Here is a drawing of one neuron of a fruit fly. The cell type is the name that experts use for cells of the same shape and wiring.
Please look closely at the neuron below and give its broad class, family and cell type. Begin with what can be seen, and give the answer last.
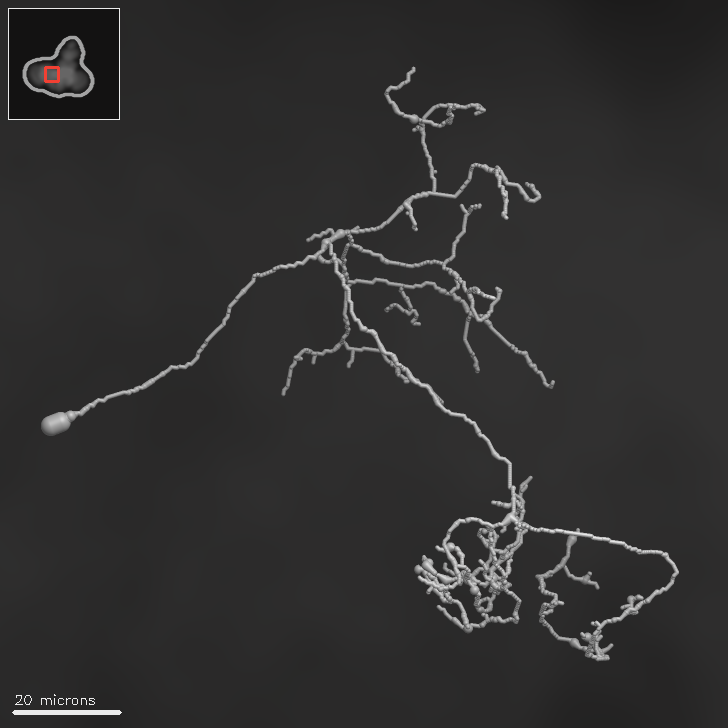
The cell body can be seen on the left of the picture. From left to right in the picture it spans about 120 microns. Dozens of branch ends can be seen. It is a central-brain intrinsic neuron. Its family is called class DAN. The cell type is PAM01.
